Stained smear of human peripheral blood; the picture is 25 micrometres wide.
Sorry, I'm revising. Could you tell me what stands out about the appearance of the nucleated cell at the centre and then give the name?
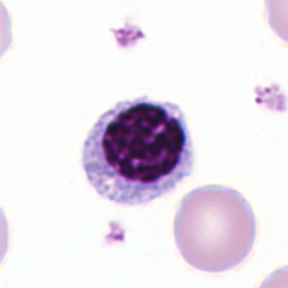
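Looking at the nucleus first, I see it sits off-centre, shifted toward the upper right. I can't make out any nucleolus in it. The cytoplasm shows only a faint, fine speckled texture. And the outline is slightly uneven, not perfectly smooth. So this is a normoblast.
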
